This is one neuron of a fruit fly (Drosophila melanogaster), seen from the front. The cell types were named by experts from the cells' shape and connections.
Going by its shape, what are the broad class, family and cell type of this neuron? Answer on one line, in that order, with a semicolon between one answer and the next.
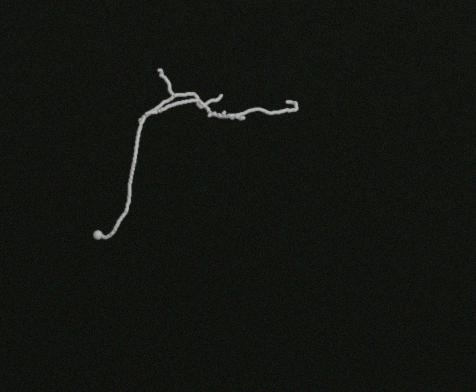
nerve-cord intrinsic neuron; hemilineage 03B; IN03B086_d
